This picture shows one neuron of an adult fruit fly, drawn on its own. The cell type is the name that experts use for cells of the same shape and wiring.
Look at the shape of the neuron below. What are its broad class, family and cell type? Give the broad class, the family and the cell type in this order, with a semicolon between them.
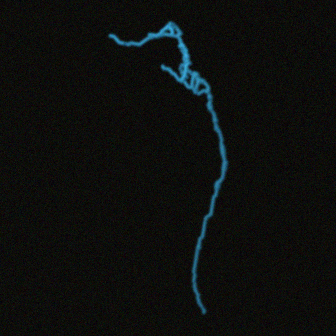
sensory neuron entering the nerve cord; class gustatory; LgLG1a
